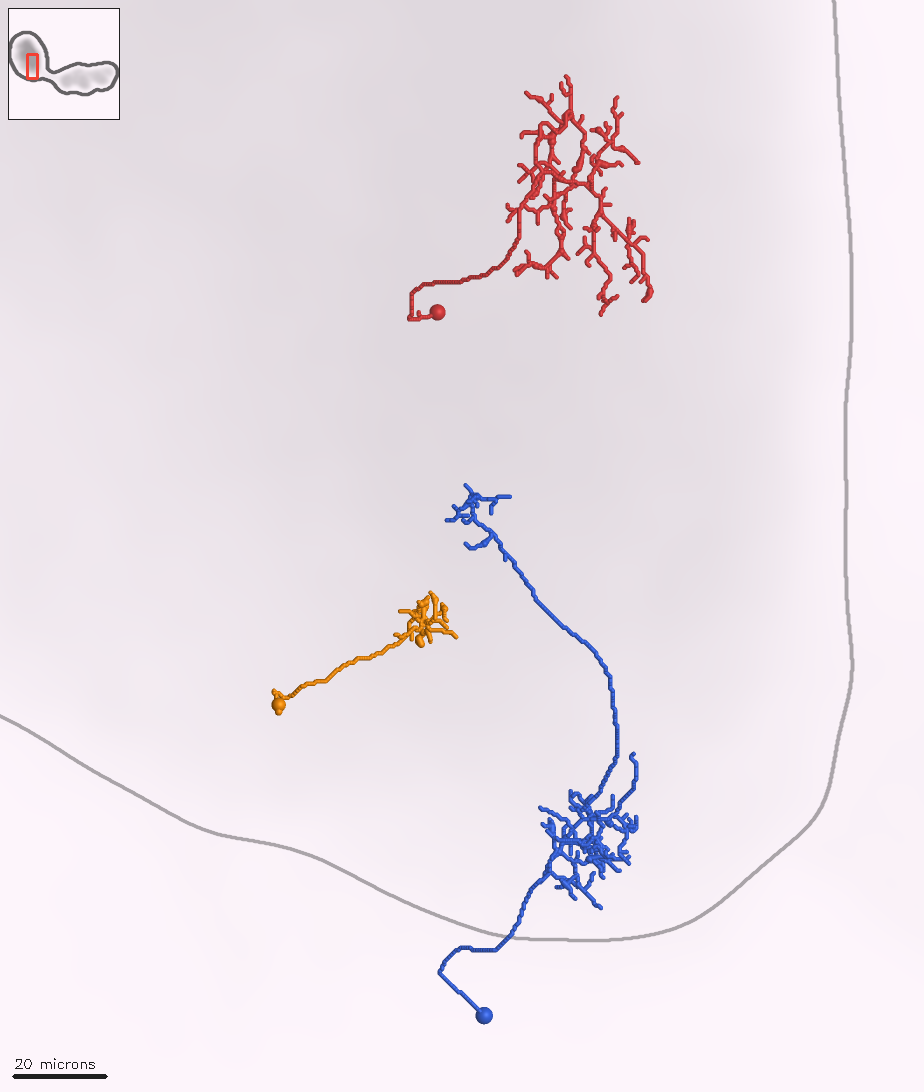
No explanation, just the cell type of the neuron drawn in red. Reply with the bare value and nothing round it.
Cm9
